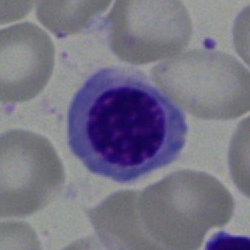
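Erythroblast, the cell in the middle of a stained bone marrow smear. Looking at the nucleus, I find the chromatin dark purple and coarsely clumped, and I can't make out any distinct nucleoli. Turning to the cytoplasm, it seems light to medium blue, and I see no granules in it.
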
